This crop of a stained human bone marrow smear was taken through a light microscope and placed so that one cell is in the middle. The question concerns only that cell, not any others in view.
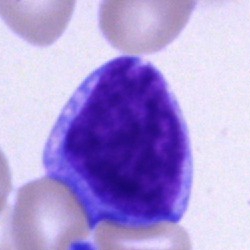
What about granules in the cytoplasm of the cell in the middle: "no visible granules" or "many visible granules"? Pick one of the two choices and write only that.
No visible granules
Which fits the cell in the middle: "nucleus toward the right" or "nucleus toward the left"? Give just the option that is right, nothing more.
Nucleus toward the right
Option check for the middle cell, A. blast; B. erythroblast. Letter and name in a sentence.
The correct response is option A, naming the cell in the middle as a blast.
